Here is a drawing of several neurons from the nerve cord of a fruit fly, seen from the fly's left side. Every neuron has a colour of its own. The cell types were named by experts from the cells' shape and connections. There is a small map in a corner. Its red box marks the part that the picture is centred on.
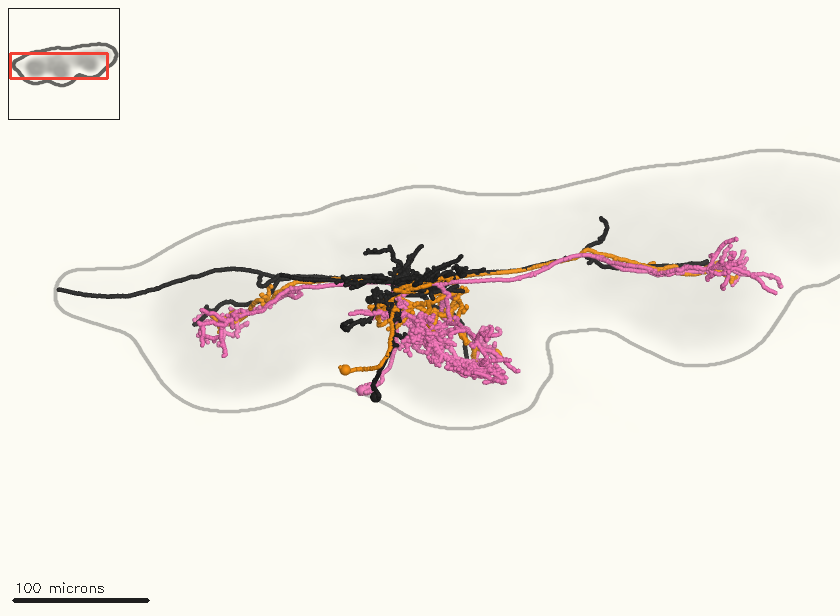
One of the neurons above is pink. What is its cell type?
IN07B002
